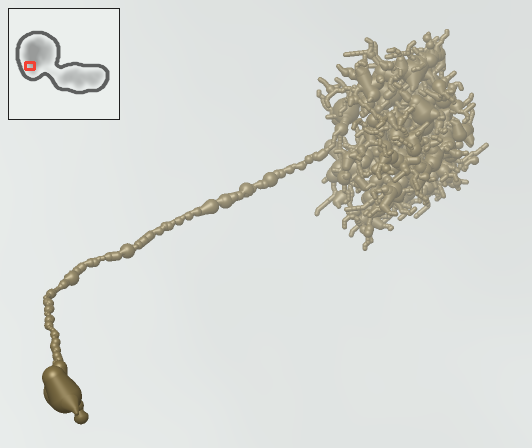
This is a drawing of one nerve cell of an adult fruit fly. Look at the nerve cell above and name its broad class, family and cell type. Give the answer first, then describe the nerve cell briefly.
This is an optic-lobe intrinsic neuron. The family is Pm. The cell type is Pm4. The cell body is at the lower left of the picture. The picture shows dozens of branch ends.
